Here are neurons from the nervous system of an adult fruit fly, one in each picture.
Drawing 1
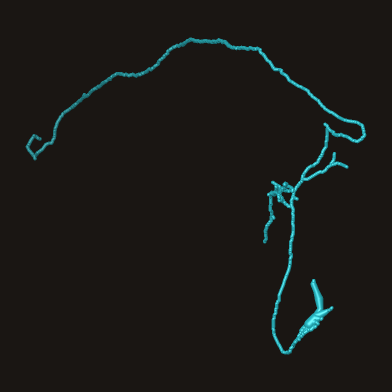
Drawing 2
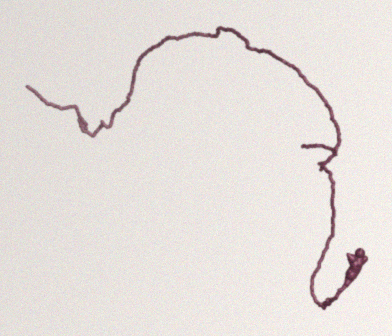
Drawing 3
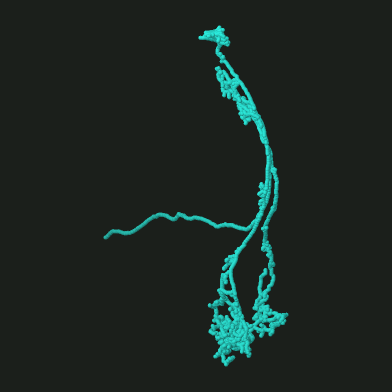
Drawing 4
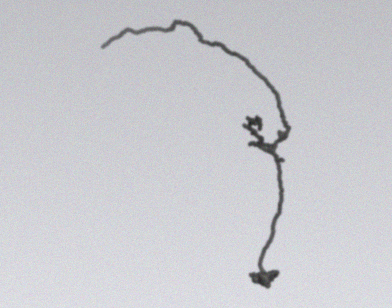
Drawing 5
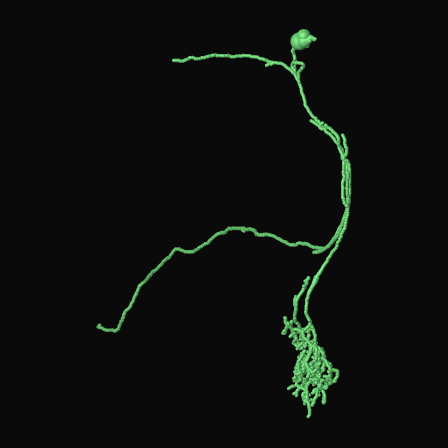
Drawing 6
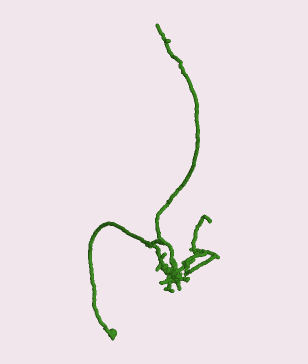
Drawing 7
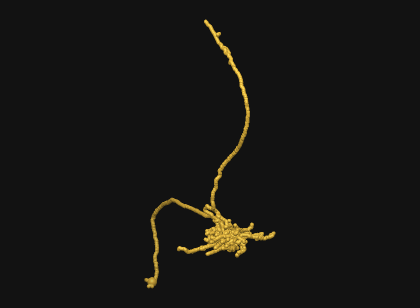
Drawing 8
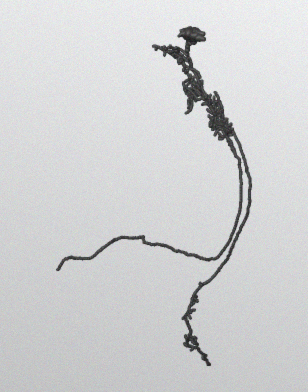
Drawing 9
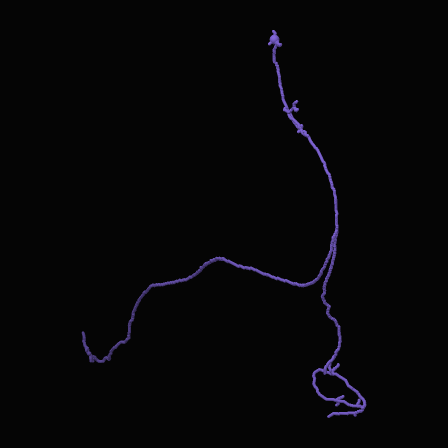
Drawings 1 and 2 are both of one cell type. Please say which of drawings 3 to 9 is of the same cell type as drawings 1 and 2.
Drawing 4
